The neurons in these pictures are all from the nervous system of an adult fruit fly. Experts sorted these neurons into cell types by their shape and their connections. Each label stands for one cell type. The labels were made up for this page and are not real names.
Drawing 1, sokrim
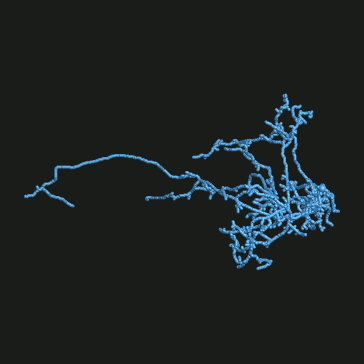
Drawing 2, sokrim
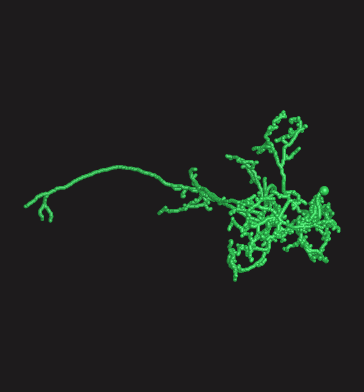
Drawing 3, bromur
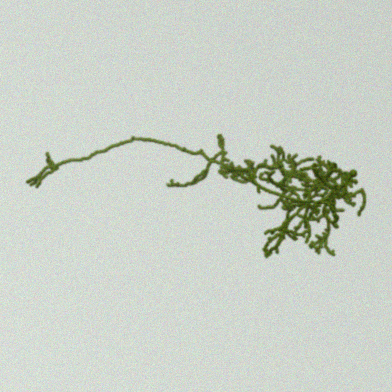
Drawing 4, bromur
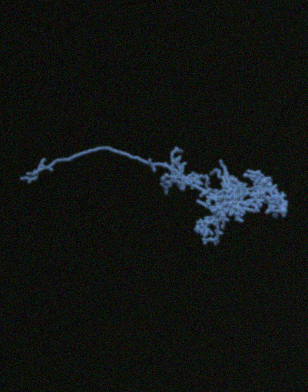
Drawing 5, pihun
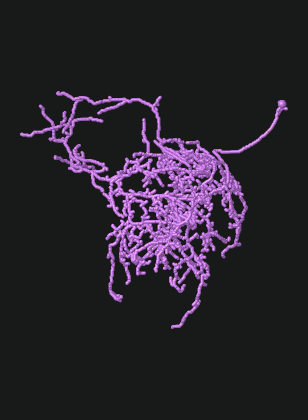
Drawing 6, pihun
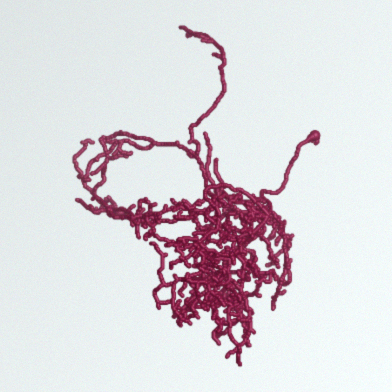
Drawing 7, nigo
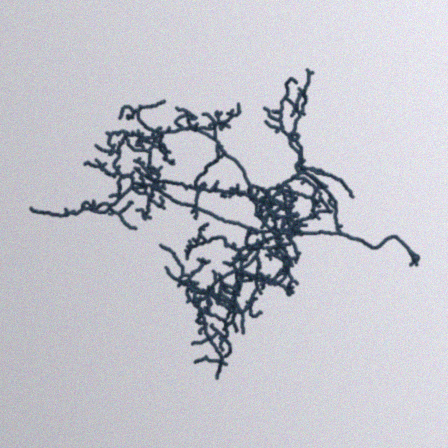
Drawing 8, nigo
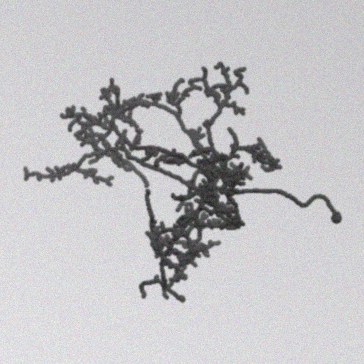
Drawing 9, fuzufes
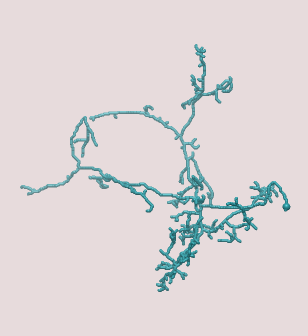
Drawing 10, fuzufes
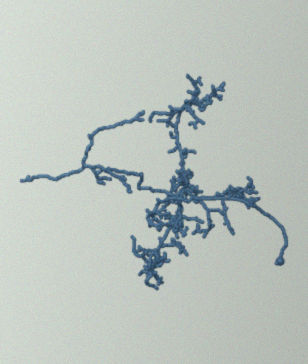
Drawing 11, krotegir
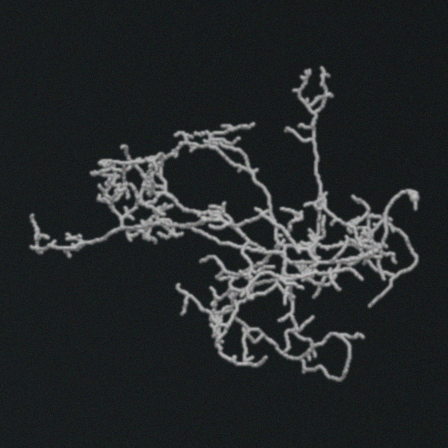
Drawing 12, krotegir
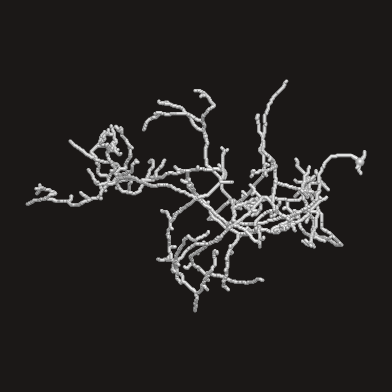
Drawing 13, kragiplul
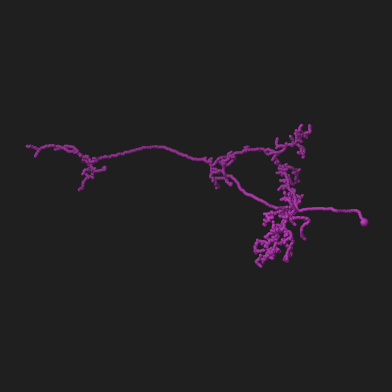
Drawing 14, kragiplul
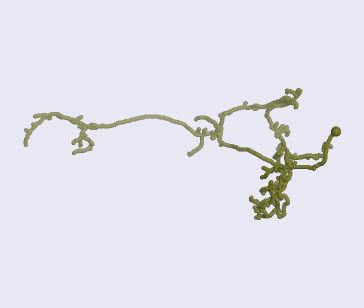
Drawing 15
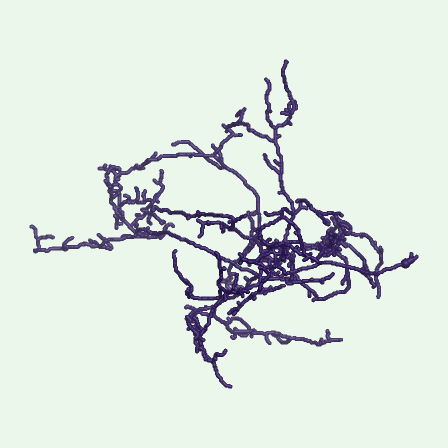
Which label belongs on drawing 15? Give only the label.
krotegir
